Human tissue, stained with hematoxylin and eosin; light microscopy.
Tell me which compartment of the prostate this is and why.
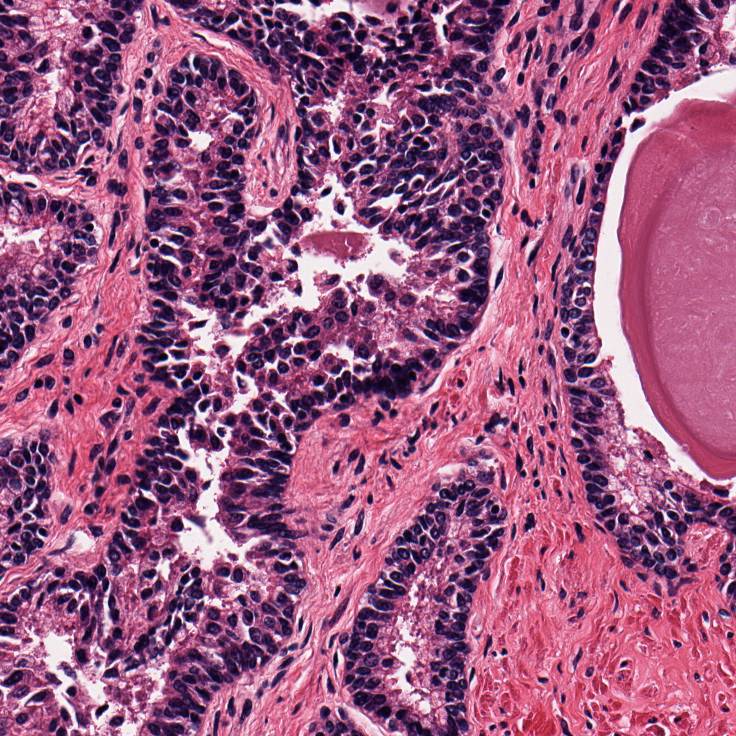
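This field shows prostatic gland. Along the nest edges, elongated nuclei sit side by side in a row against the stroma.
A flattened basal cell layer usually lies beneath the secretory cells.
Ragged white spaces with loose pale debris lie within nests at left and centre, and one in the upper centre holds a small pink clump.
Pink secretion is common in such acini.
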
